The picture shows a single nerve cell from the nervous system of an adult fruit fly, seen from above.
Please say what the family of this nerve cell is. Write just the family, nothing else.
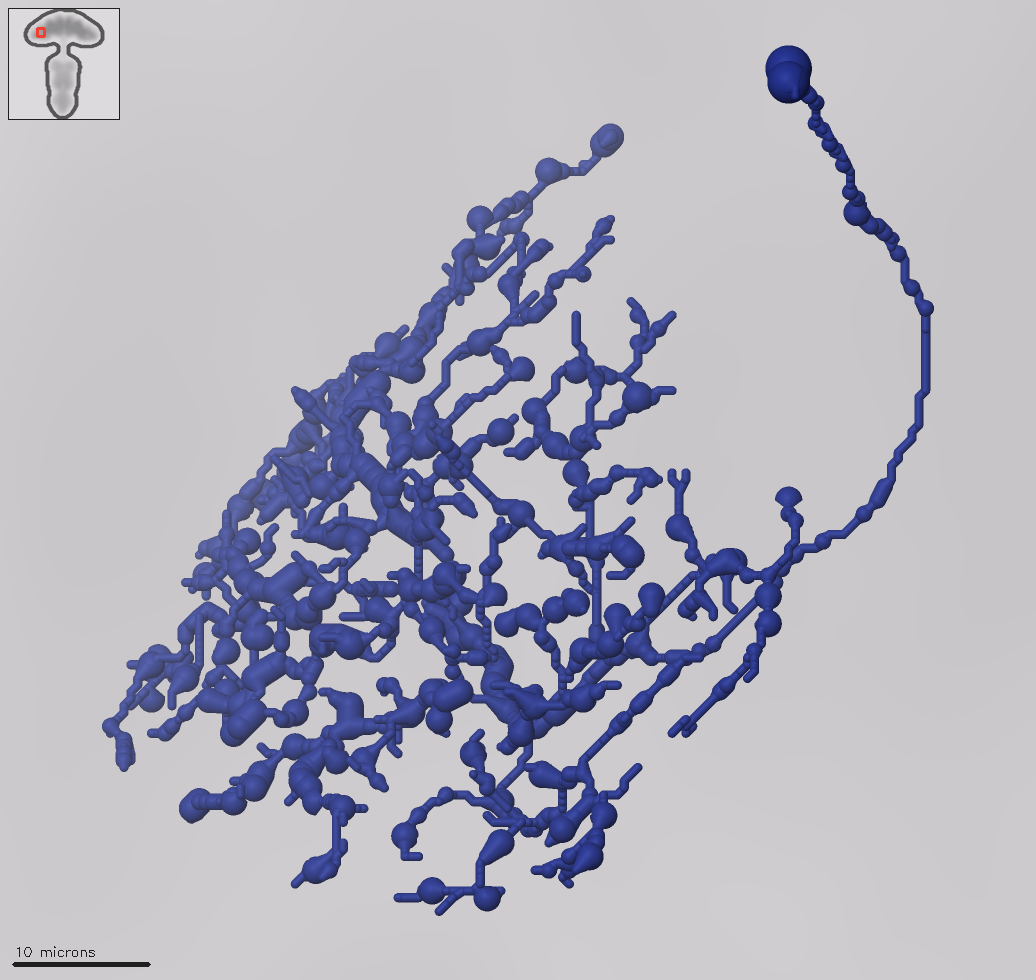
Pm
